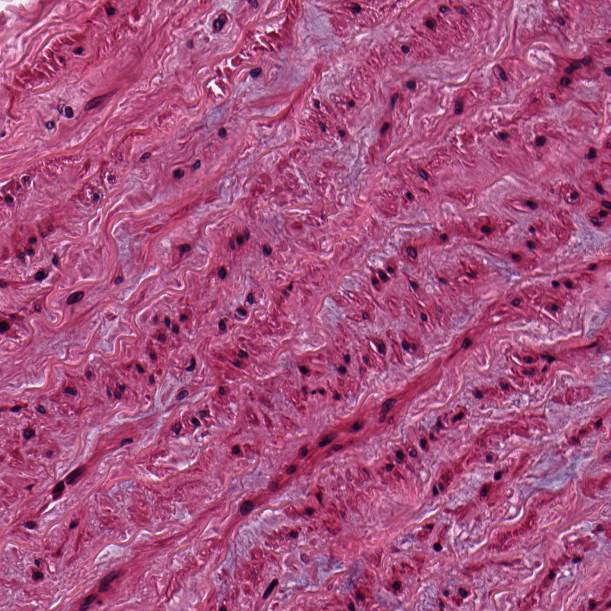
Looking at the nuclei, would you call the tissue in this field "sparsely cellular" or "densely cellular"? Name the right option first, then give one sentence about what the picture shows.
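Sparsely cellular. The nuclei are small, dark and oval to elongated, and scattered fairly evenly without crowding.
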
